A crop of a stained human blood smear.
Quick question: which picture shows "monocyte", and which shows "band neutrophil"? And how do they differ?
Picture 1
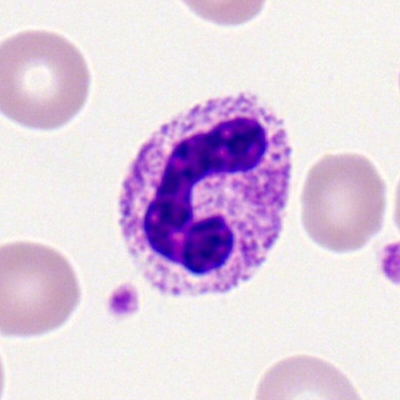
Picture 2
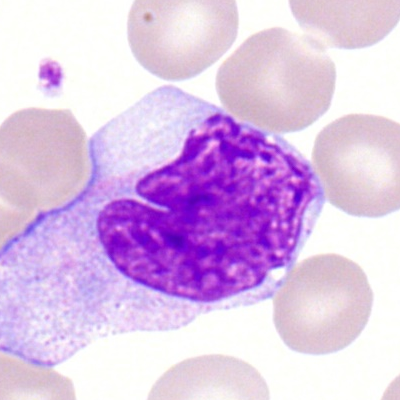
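Let's start with which is which: picture 1 holds the band neutrophil, and picture 2 the monocyte. Now compare the cytoplasm, which is abundant in both: in the band neutrophil it is pale pink with fine lilac-pink granules scattered throughout, while in the monocyte it is pale grey-blue and holds many fine, dust-like pinkish granules.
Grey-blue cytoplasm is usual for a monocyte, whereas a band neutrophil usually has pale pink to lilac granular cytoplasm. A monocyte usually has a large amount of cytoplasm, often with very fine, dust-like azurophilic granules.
Next, the nucleus: the monocyte's has a deep notch cutting in from its left side, and the band neutrophil's chromatin is dark purple and coarsely clumped.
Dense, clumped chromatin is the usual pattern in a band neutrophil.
Neither nucleus shows distinct nucleoli.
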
